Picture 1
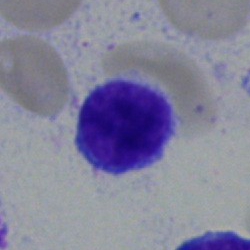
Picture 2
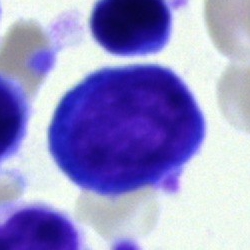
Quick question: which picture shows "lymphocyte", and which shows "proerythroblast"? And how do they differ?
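The first picture shows a lymphocyte and the second a proerythroblast. Their chromatin differs: in the lymphocyte it is dense and stains dark purple, whereas in the proerythroblast it looks fine, with paler purple areas toward the centre of the nucleus. Cytoplasm is sparse in both: the lymphocyte has a very scant thin blue rim around the nucleus, best seen along the lower left edge, while in the proerythroblast any cytoplasm forms at most a thin deep-blue rim.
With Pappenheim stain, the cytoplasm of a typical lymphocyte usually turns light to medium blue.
The lymphocyte's outline is roughly round; the proerythroblast's is rounded and smooth, without notches. Neither cell shows granules or vacuoles.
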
